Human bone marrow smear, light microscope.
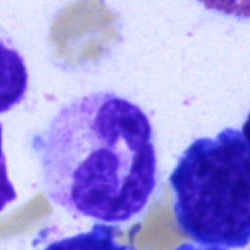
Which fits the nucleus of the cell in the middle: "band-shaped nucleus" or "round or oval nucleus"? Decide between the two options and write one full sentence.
The nucleus is a bent band and not a compact round or oval mass, and has no lobes.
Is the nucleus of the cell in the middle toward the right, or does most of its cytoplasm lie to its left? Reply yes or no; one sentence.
Yes, the cell has its nucleus set toward the right.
